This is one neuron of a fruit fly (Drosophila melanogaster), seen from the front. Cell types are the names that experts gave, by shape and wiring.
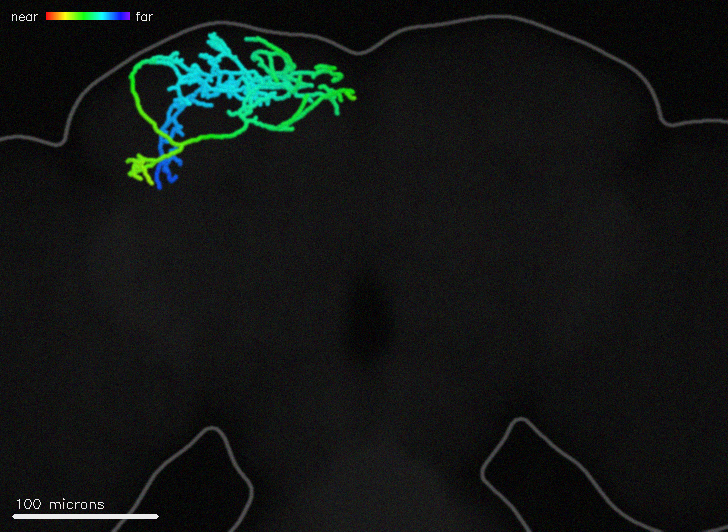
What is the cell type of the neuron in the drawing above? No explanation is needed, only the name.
DN1pB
